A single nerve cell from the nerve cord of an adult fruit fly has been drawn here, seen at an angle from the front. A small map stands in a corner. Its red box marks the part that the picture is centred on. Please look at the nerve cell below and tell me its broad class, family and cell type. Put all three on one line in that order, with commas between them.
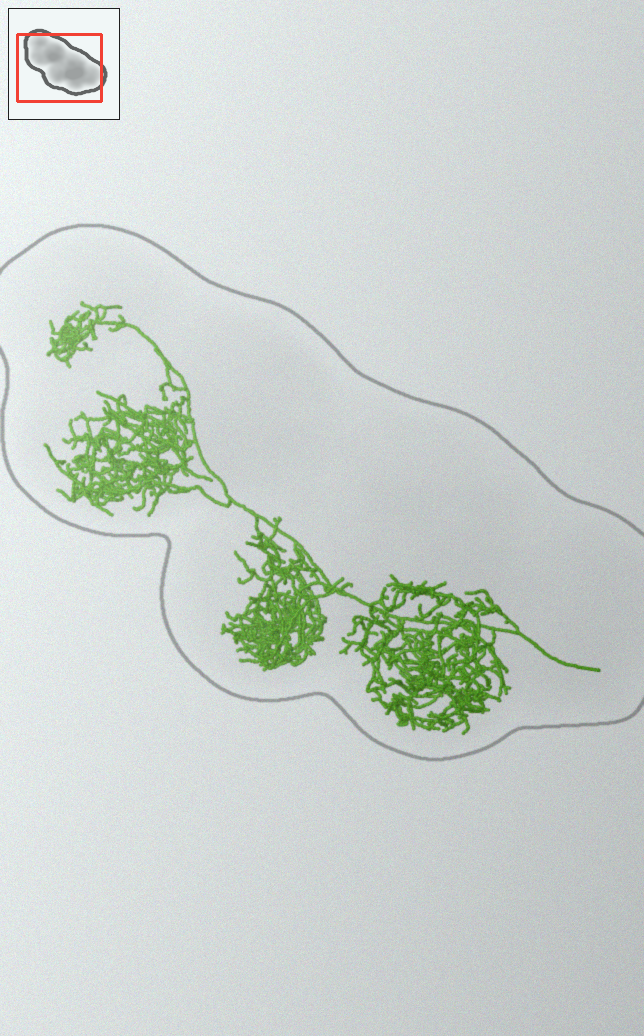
descending neuron, DNg, DNg34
